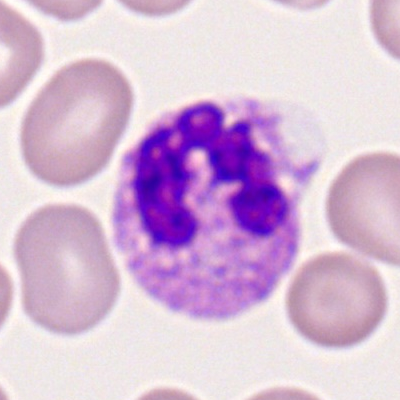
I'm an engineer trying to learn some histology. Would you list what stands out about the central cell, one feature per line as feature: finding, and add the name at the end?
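Nuclear lobes: mainly in upper part of cell
Cytoplasm: abundant, pale pinkish-lilac
Granules: fine, pinkish-violet, scattered through cytoplasm
Upper right edge: pale zone with few granules
Name: segmented neutrophil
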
